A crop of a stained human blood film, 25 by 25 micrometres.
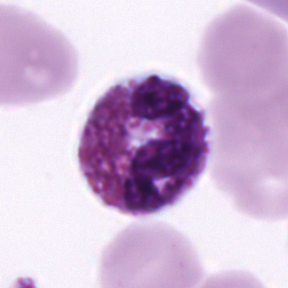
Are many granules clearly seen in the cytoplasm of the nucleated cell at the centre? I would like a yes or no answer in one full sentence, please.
Yes, many visible granules are held in the cytoplasm of the cell.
